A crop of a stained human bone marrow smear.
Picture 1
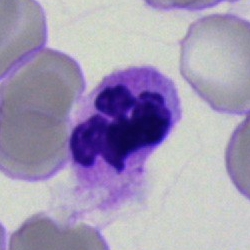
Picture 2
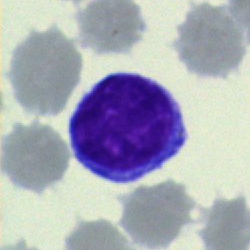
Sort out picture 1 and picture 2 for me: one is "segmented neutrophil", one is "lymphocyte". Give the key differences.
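Let me see: the first picture holds the segmented neutrophil and the second the lymphocyte. The lymphocyte has a round, smooth outline, whereas the neutrophil's edge is smooth only above and turns frayed and indistinct below. The neutrophil's cytoplasm is pale lilac, while the lymphocyte shows just a thin rim of deep blue cytoplasm, mostly along its lower edge.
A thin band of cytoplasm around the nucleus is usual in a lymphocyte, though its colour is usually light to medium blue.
The lymphocyte's chromatin is dense and dark purple with a few paler patches, and I find neither granules nor vacuoles in it. In the neutrophil's nucleus I see no nucleoli.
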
